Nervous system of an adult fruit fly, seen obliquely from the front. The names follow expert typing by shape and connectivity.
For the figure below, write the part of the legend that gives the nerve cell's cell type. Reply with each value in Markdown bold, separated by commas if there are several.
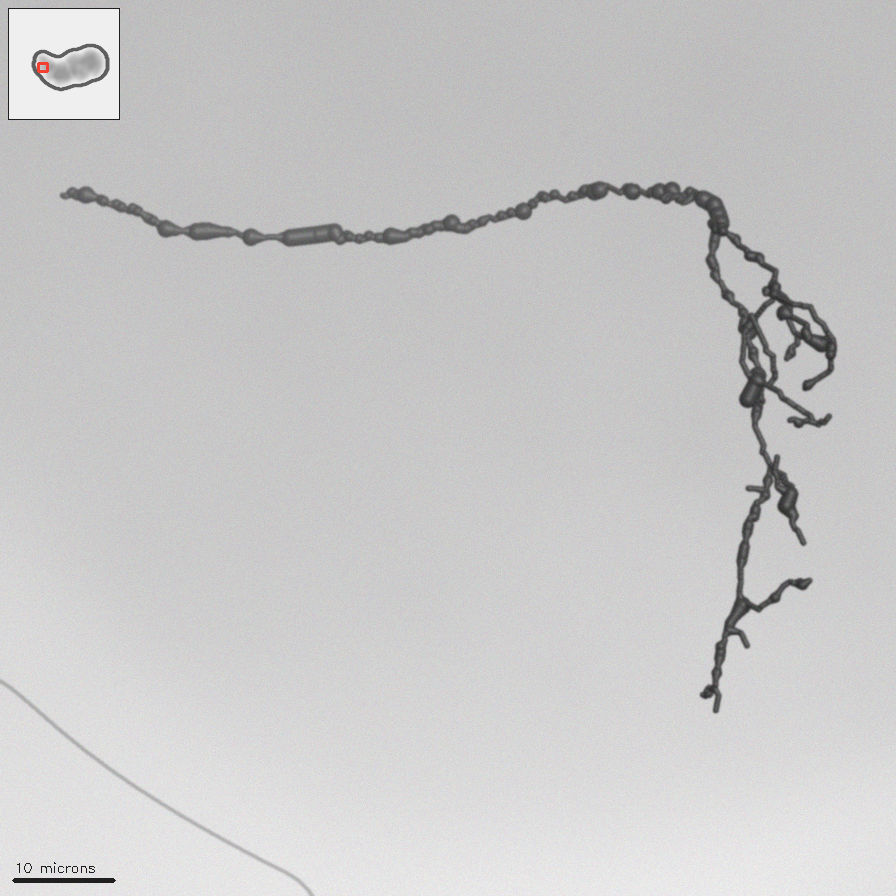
**SNta37**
